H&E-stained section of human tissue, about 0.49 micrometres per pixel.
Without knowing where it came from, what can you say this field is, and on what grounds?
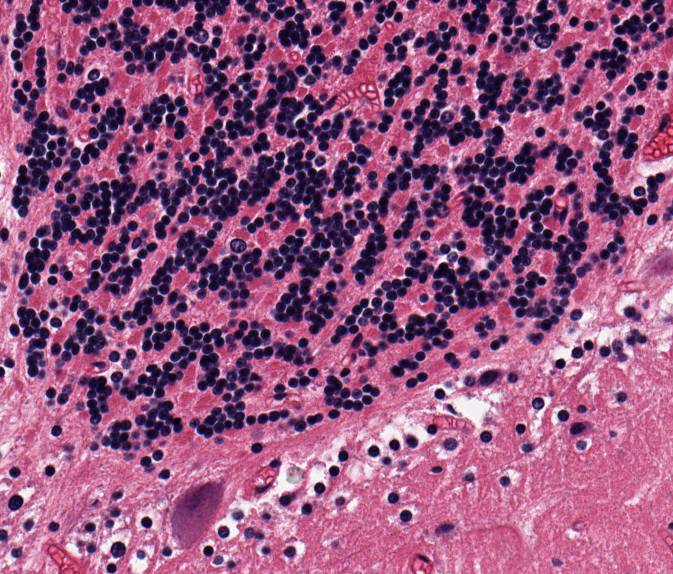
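Mainly granular layer of the cerebellum. Dense crowd of small dark nuclei fills upper two-thirds; lower part pale pink fibrillary tissue, sparse cells. Lower edge of cellular region oblique, rising from lower left to upper right. Upper cells small, nuclei round and darkly staining, cytoplasm scant, closely packed. Small pink cell-free patches scattered between nuclear clusters.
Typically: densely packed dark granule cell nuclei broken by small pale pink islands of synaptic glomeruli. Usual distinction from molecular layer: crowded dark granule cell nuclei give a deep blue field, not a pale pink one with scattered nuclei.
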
